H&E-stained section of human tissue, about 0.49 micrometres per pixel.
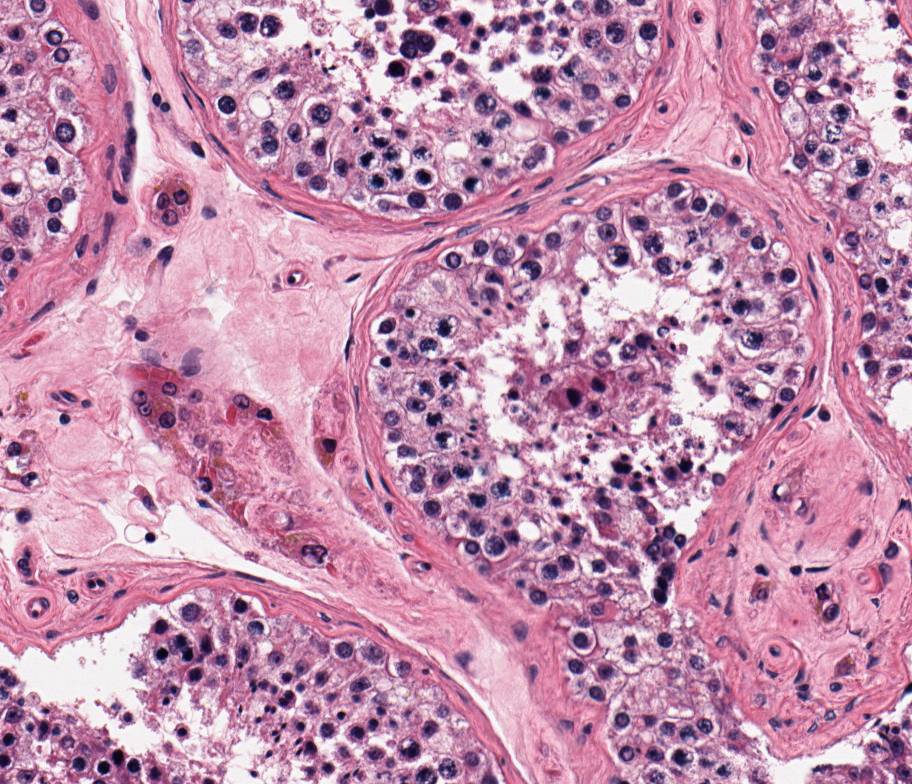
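Testis, haematoxylin and eosin stain. Rounded tubule cross-sections are separated by bands of pink interstitial stroma. Tubules are lined by a multilayered epithelium of many cells with round, dark nuclei. At left, in the interstitium, a cluster of polygonal cells has pink cytoplasm with brown pigment granules. Upper left: pale pink, loose, sparsely cellular interstitial stroma.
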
